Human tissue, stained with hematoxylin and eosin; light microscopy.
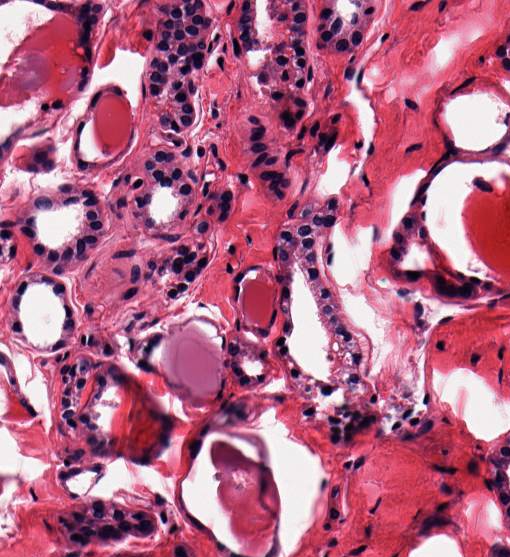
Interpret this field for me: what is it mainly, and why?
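The structure shown is the thyroid follicle. Spaces are lined by a single layer of cuboidal to flattened cells with small, round, dark nuclei of fairly uniform size.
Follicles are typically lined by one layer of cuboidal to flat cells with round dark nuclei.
Several lumens, as at the upper left and the right edge, hold homogeneous deep red-pink material.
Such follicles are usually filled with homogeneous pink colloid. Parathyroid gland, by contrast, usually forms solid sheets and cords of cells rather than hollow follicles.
Dense pink collagenous stroma is most extensive on the right.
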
